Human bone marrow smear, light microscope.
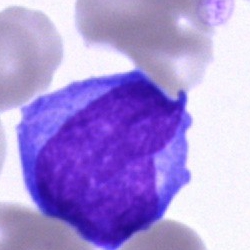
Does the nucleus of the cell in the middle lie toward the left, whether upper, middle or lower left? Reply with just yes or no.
No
